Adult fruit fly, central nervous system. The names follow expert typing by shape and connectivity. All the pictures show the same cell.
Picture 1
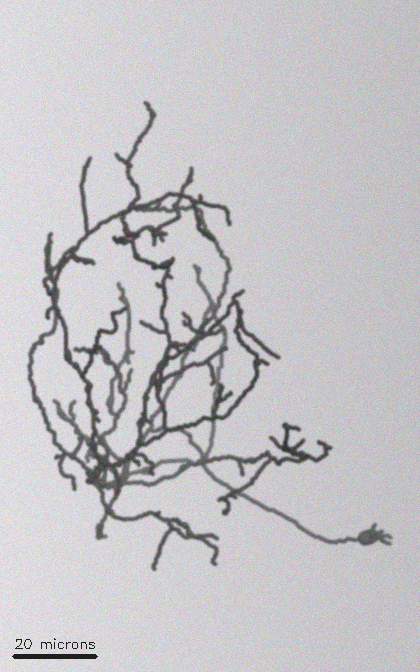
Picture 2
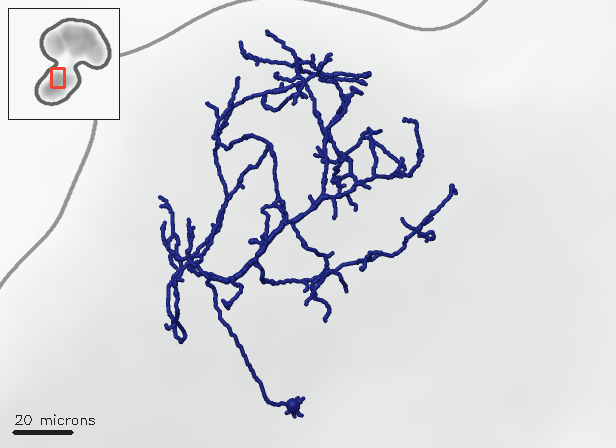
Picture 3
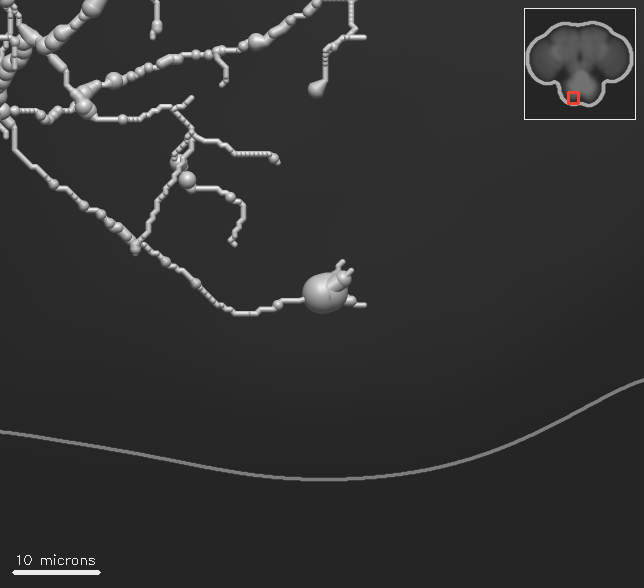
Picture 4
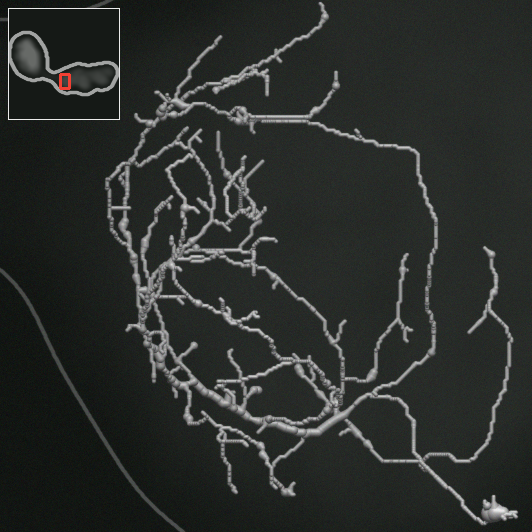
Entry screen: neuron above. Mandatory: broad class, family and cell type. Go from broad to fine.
nerve-cord intrinsic neuron; hemilineage 04B; IN04B091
